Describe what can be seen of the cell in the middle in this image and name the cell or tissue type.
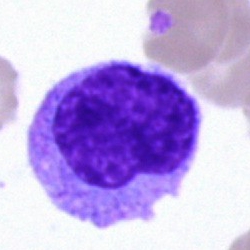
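Notice the nucleus is pushed toward the upper right, so most of the cytoplasm ends up at the lower left. There's a shallow dent along its lower edge, and I can't make out a distinct nucleolus. The cytoplasm itself is a pale lilac-blue. That's a monocyte.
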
